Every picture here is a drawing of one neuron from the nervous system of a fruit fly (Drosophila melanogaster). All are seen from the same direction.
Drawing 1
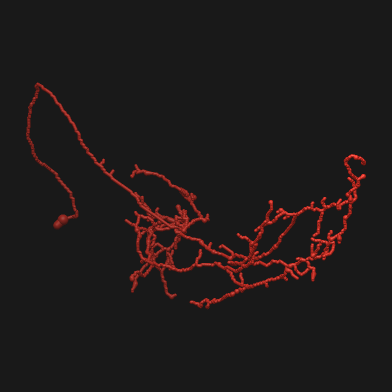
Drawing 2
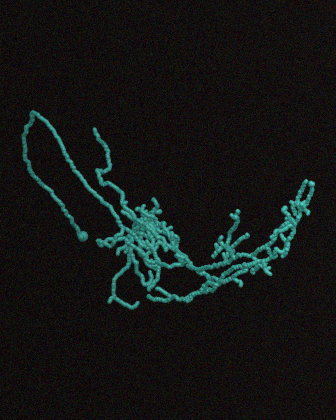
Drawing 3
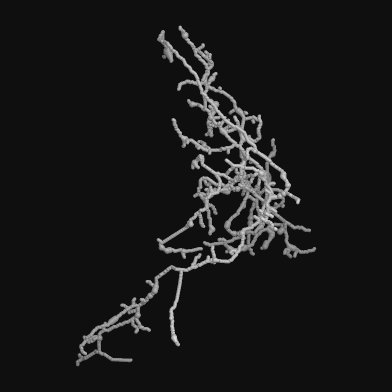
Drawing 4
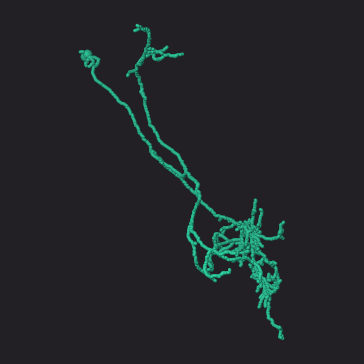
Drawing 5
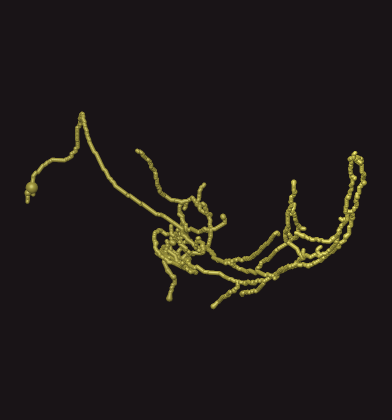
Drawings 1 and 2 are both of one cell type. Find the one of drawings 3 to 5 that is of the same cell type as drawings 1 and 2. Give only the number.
5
